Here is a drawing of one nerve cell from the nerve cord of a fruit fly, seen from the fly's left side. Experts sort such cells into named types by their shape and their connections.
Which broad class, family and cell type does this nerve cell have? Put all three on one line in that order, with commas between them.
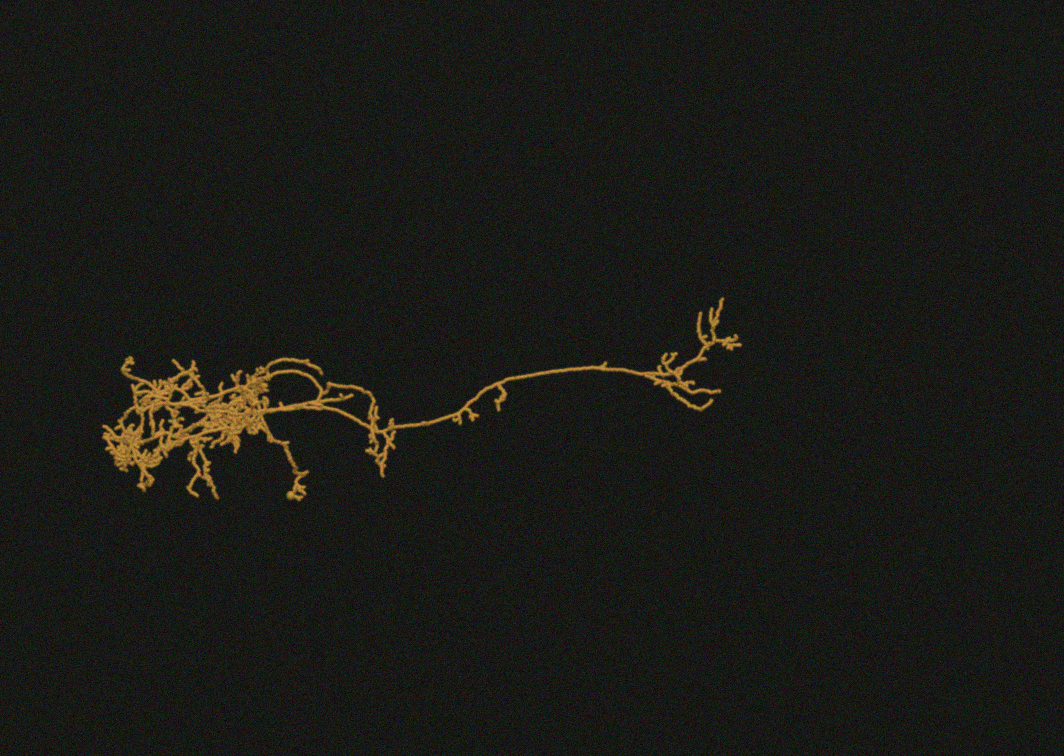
nerve-cord intrinsic neuron, hemilineage 12B, IN12B005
